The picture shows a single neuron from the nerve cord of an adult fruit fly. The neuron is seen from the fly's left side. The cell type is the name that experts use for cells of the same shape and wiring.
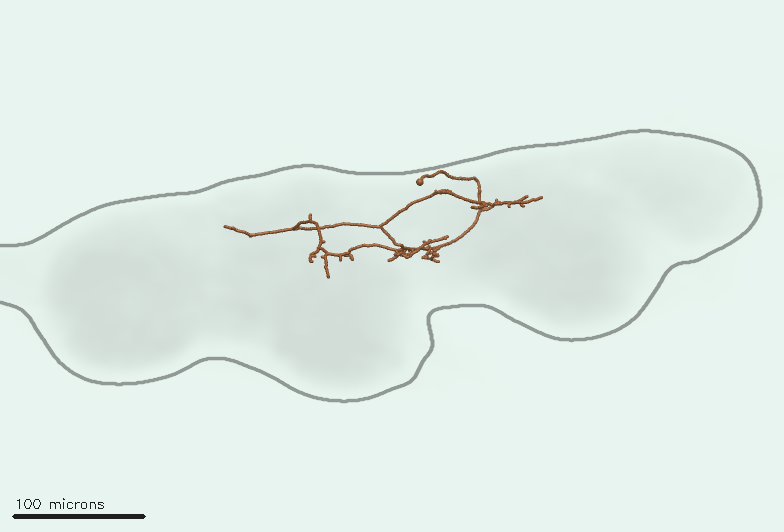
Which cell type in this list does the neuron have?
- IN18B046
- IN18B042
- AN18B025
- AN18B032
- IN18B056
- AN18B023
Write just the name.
IN18B056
